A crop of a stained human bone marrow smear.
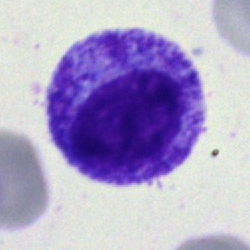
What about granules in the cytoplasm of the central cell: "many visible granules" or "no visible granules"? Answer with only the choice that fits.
Many visible granules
